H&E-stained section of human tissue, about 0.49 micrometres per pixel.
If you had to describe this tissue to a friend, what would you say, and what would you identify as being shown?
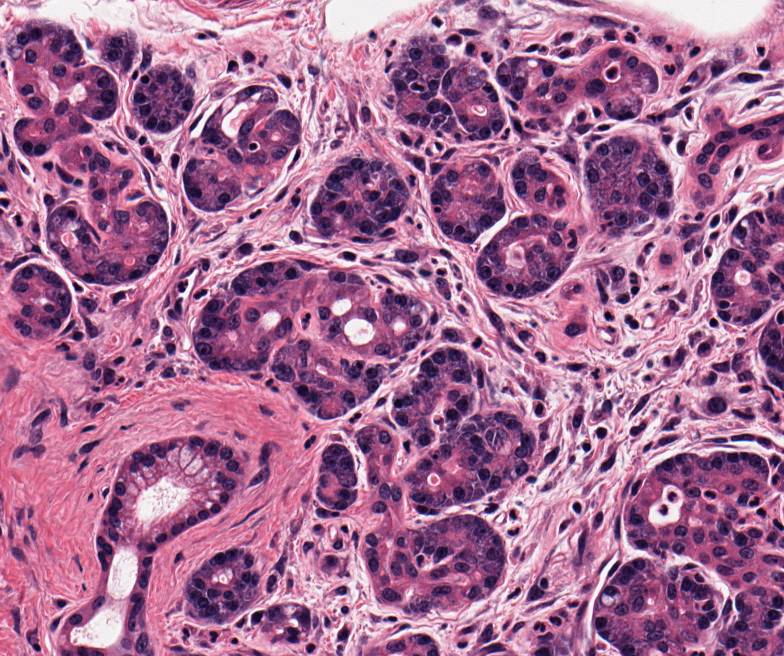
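Nest cells: dark, roundish nuclei; pinkish-purple cytoplasm. Stroma between nests: loose, pale-pink, fibrous, with scattered spindle-shaped nuclei. Lower-left duct: encircled by a thick cuff of dense pink collagen. Fat cells: absent. Tissue: pancreas.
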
